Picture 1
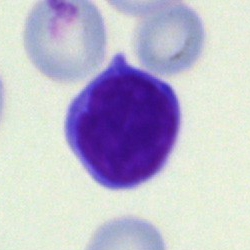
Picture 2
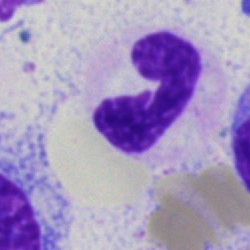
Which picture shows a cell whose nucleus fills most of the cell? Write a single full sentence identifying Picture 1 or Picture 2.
Picture 1 contains a cell with scant cytoplasm around its nucleus.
